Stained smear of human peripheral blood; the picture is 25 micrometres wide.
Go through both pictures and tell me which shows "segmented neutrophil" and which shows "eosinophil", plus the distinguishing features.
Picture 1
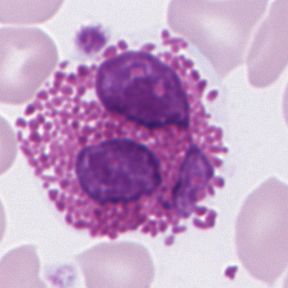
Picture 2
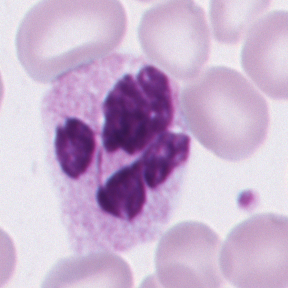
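Eosinophil: picture 1. Segmented neutrophil: picture 2. Granules: picture 1, coarse, round, reddish-pink to violet, packing the cytoplasm; picture 2, fine and faint pinkish, in pale pink-lilac cytoplasm.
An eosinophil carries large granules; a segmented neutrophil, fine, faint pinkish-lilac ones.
Coarse versus fine is the main difference. Nucleus, picture 1: three separate lobes staining dense dark purple, the smallest at the right side, the two larger clearly visible rather than hidden by granules. Nucleus, picture 2: chromatin dark purple and coarsely clumped; no nucleoli in any lobe.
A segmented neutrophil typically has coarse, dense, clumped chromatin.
Picture 2 also: no vacuoles; cell longer top to bottom than side to side, about 17 by 12 micrometres.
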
